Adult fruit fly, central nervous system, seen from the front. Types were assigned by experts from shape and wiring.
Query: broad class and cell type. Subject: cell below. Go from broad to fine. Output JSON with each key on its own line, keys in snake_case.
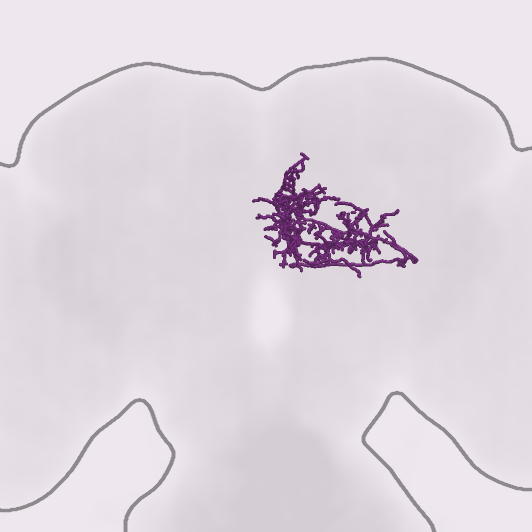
{
 "broad_class": "central-brain intrinsic neuron",
 "cell_type": "IB058"
}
